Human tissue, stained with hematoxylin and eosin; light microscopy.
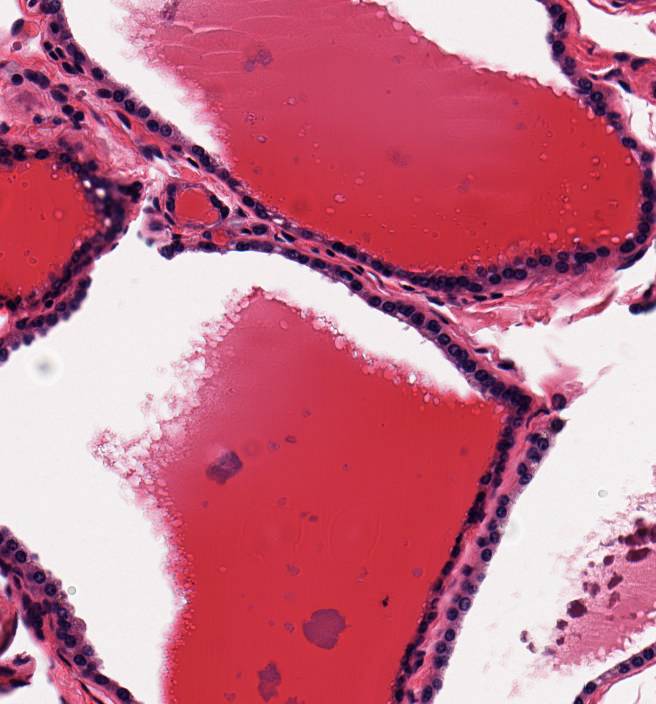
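Thyroid. Few large closed follicles, upper half and lower centre, fill most of field with homogeneous deep red material. Lining epithelium single-layered, flattened to low cuboidal. Nuclei small, round, dark, in one even row without overlap. Few small purple-grey blotches scattered in lower follicle's red material.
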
